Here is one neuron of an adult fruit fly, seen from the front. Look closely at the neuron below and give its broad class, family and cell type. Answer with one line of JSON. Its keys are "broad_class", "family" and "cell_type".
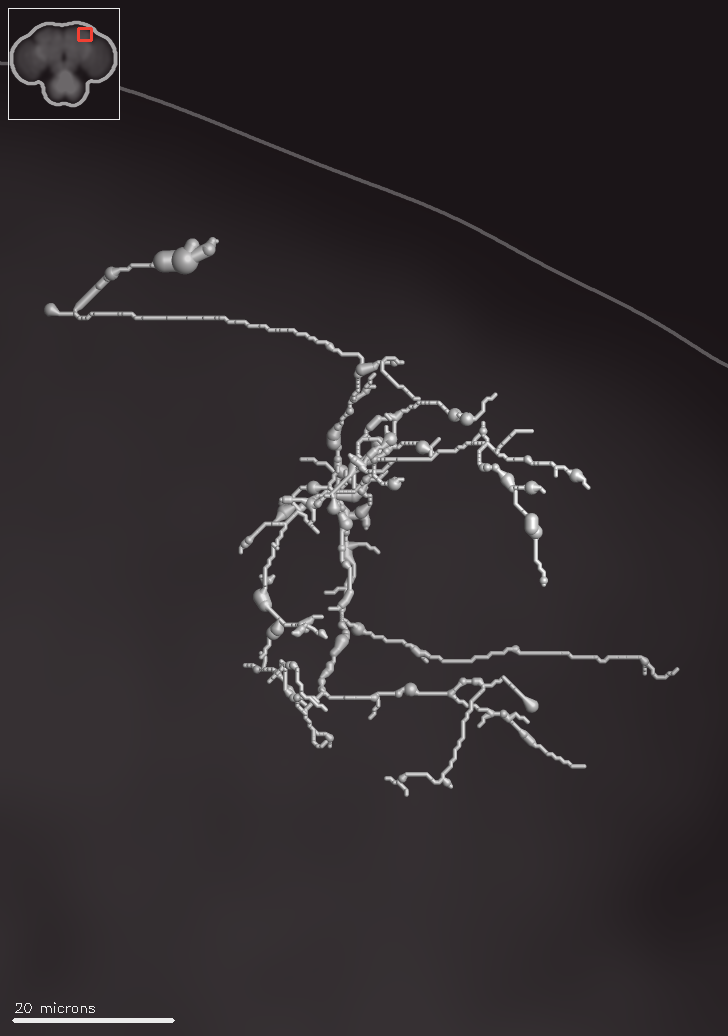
{"broad_class": "central-brain intrinsic neuron", "family": "hemilineage LHd2", "cell_type": "LHPD3a5"}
